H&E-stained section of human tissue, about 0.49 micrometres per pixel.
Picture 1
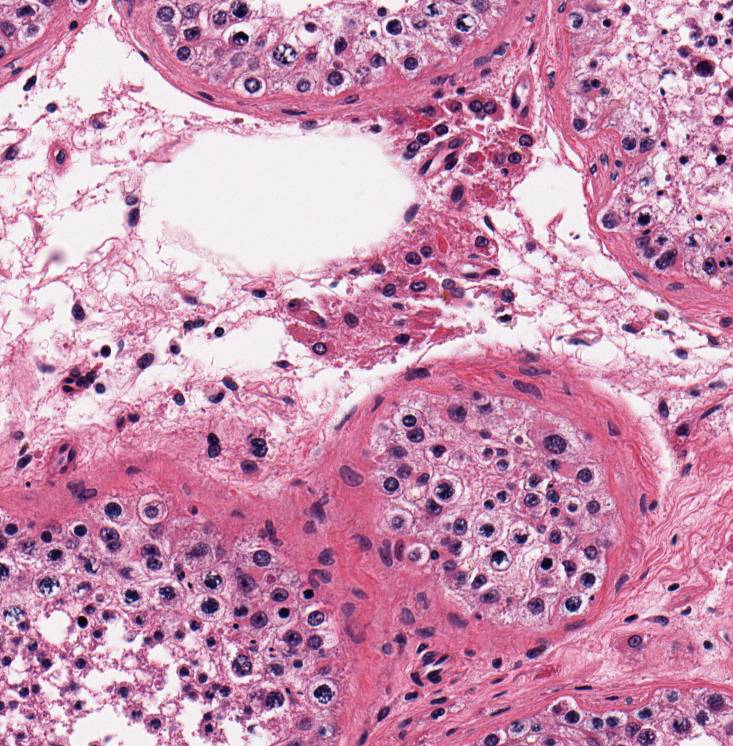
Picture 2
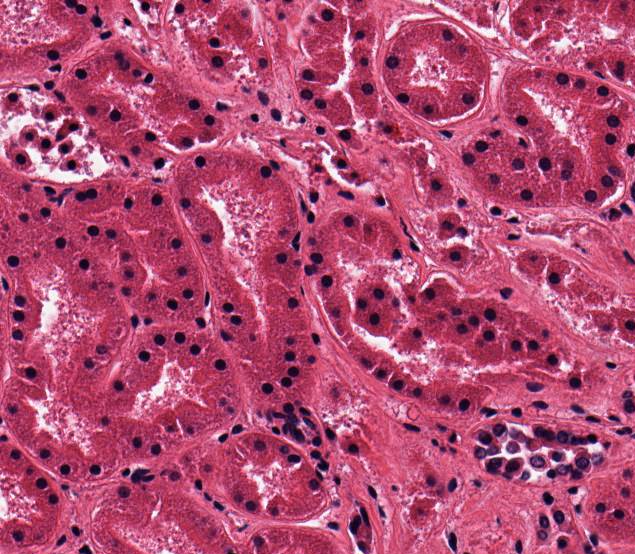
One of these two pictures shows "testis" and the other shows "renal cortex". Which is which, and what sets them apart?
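ID: testis, picture 1; renal cortex, picture 2. Testis: rounded tubule cross-sections at top, right edge, lower left and lower centre-right, separated by interstitium widest in upper left. Each tubule bounded by a thick pink fibrous band with flattened, elongated nuclei. Lower centre-right tubule packed with cells, no open central lumen. Upper left interstitium loose and pale, fine wispy pink fibres with wide clear gaps. Renal cortex: whole field packed with closely set tubules cut in various planes. Lining cells with abundant, granular, deeply eosinophilic cytoplasm; nuclei small, round, dark, uniform, one per cell; borders between neighbouring cells indistinct.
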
